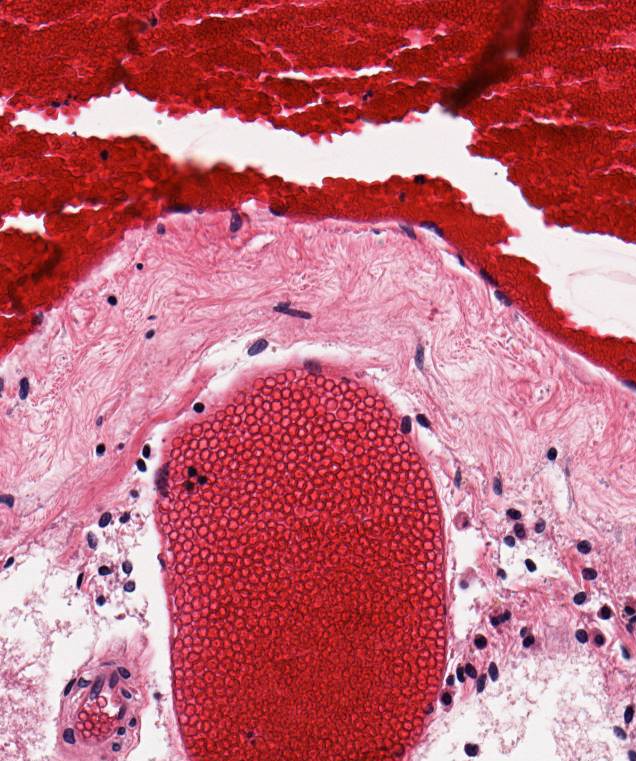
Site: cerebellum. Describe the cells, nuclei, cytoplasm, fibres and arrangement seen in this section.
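A large central oval vessel is packed with red blood cells. These are small, uniform, round profiles without nuclei. A band of pale pink, wavy collagen lies between the upper red mass and the vessel. Small round dark nuclei dot loose, pale tissue to its lower right.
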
